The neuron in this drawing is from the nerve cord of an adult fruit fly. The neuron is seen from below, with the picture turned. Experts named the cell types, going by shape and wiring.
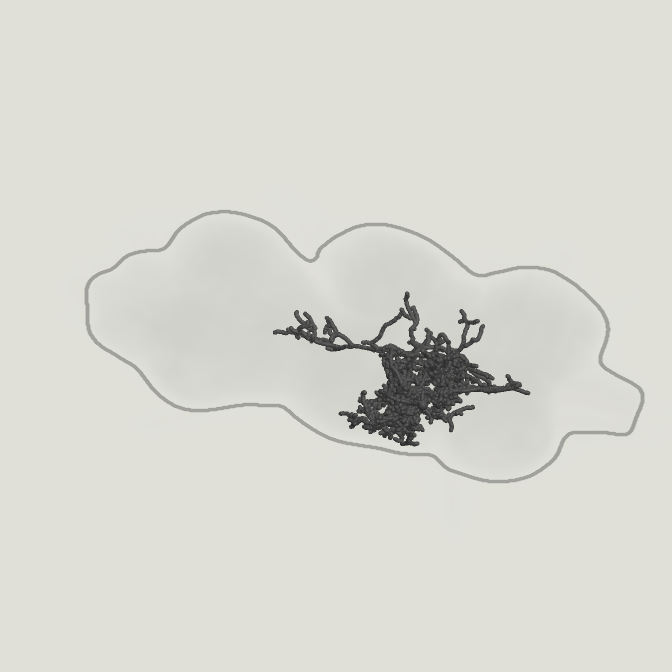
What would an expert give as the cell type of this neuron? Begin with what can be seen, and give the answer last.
As drawn here it is wider than it is tall. Its broad class is nerve-cord intrinsic neuron. Its cell type is IN08B006.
